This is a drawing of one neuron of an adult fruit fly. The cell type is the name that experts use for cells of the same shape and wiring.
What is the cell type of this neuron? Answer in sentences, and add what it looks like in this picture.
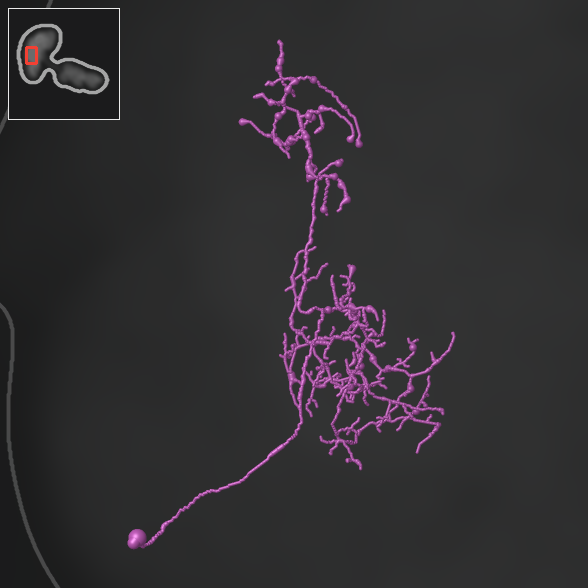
It is of cell type CB2448. It is a central-brain intrinsic neuron. It lies in the brain. Its cell body lies at the lower left of the picture. Dozens of branch ends can be seen.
